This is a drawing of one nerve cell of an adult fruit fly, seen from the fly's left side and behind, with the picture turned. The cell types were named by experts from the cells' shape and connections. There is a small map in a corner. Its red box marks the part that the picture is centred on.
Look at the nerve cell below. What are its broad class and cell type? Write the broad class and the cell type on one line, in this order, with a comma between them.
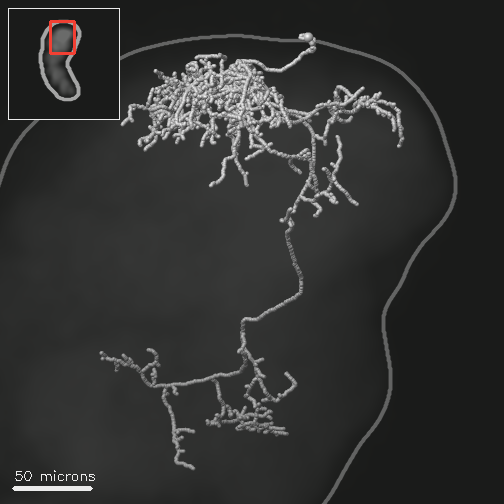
central-brain intrinsic neuron, AVLP595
